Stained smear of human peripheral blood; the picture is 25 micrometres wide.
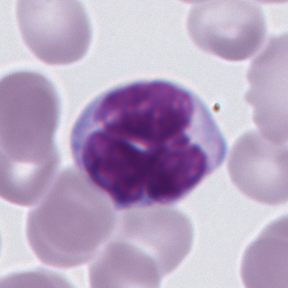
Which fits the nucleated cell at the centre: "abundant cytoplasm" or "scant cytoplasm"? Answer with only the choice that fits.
Scant cytoplasm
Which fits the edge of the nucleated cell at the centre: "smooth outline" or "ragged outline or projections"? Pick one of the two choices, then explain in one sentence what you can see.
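Smooth outline. The cell's outline is smooth and rounded.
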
